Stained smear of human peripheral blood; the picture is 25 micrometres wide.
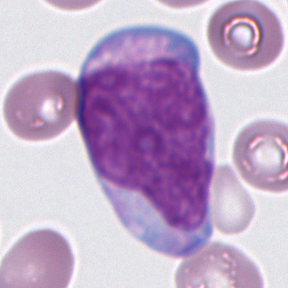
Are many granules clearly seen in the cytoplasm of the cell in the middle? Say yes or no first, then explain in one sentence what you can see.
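No. No distinct granules are visible in the cytoplasm.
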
